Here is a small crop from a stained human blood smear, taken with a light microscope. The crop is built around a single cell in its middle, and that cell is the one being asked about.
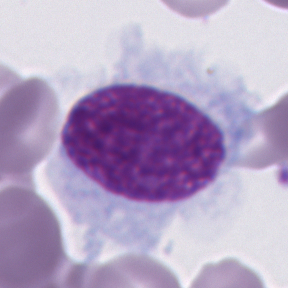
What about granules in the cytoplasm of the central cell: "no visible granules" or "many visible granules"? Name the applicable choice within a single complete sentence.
There are no visible granules in its cytoplasm.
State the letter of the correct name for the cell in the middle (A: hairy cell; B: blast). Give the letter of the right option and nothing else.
A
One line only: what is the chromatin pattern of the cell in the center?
Its chromatin is finely dispersed rather than coarsely clumped.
